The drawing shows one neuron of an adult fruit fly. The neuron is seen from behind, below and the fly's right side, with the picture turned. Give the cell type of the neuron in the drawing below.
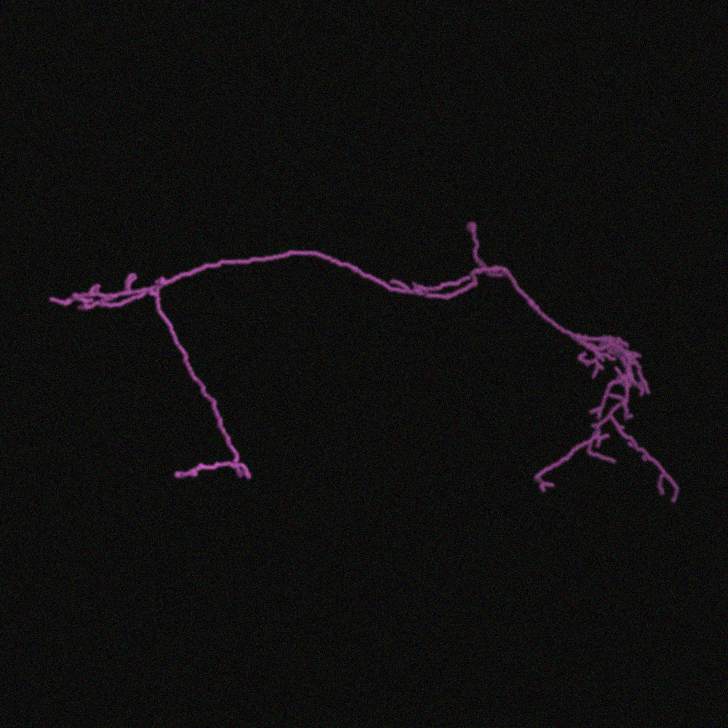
AOTU038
